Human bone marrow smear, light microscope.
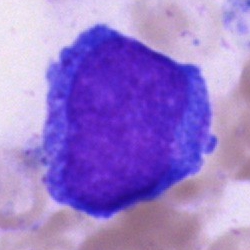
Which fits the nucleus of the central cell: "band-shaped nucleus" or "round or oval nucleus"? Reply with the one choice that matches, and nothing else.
Round or oval nucleus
